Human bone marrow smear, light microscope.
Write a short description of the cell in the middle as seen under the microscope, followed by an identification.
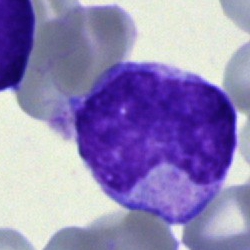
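Nucleus: it fills most of the cell, with a concave indentation along its lower edge. Chromatin: dark purple, mottled with lighter patches. Cytoplasm: pale in the indentation, with fine, faint pinkish-lilac granules, against a bluer rim at the cell edge. Name: monocyte.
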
